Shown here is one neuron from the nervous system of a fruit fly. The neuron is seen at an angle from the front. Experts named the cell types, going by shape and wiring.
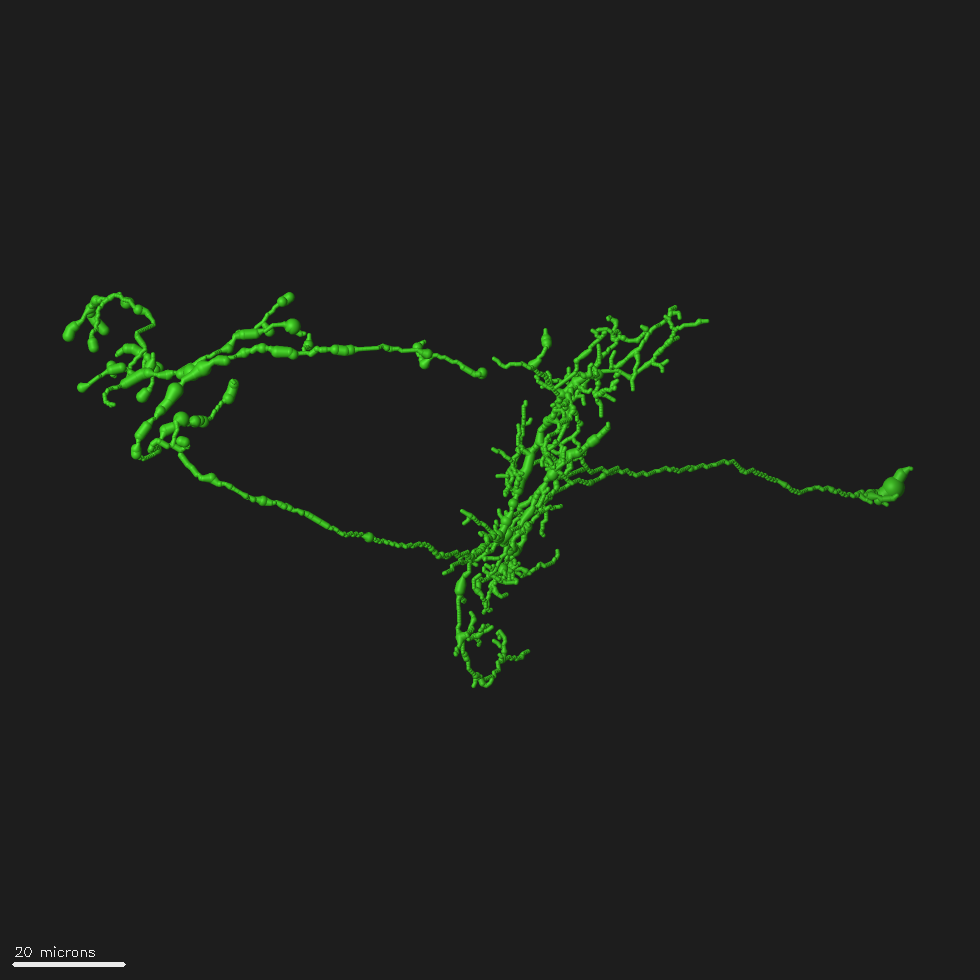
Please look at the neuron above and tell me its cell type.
IN06A043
